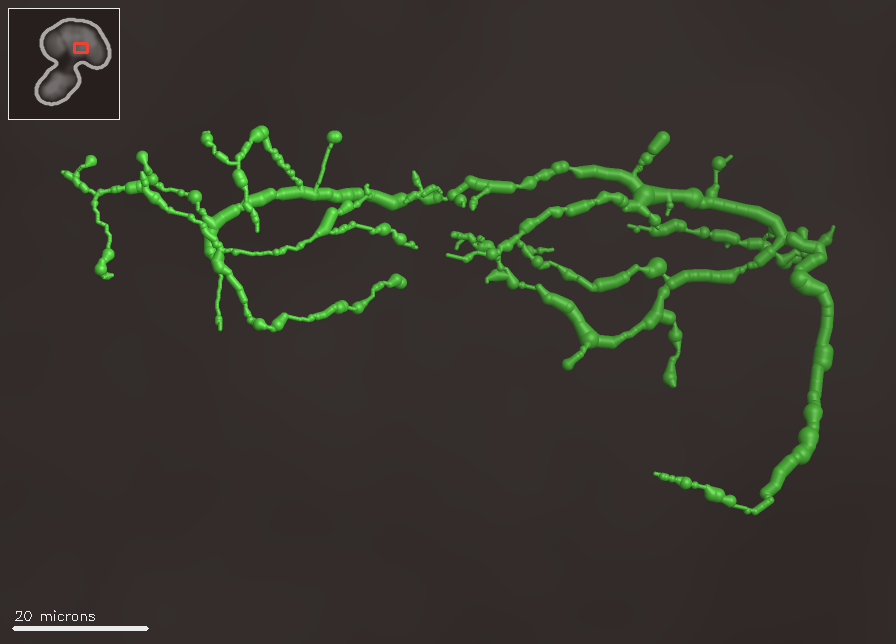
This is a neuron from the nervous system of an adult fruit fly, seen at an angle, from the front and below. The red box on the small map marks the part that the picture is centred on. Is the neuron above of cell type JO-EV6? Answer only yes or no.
no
